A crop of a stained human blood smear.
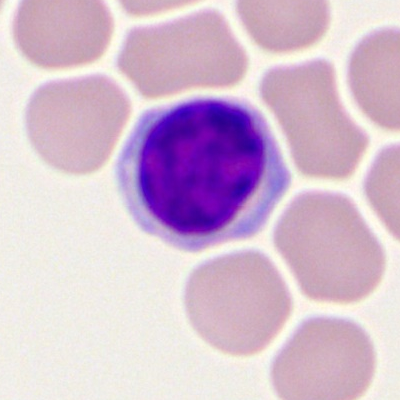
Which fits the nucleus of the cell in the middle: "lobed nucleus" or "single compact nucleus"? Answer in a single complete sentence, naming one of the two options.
There is a single undivided, compact nucleus of round, oval or kidney shape in the cell.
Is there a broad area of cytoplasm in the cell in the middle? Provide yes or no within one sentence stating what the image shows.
No, the cytoplasm amounts to no more than a narrow rim.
